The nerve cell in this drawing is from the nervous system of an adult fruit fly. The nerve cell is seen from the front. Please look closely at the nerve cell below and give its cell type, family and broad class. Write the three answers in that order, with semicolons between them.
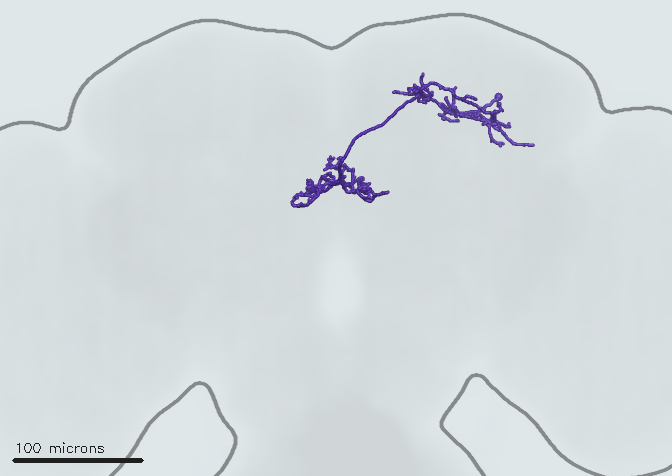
FB2J_c; hemilineage DL1_dorsal; central-brain intrinsic neuron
